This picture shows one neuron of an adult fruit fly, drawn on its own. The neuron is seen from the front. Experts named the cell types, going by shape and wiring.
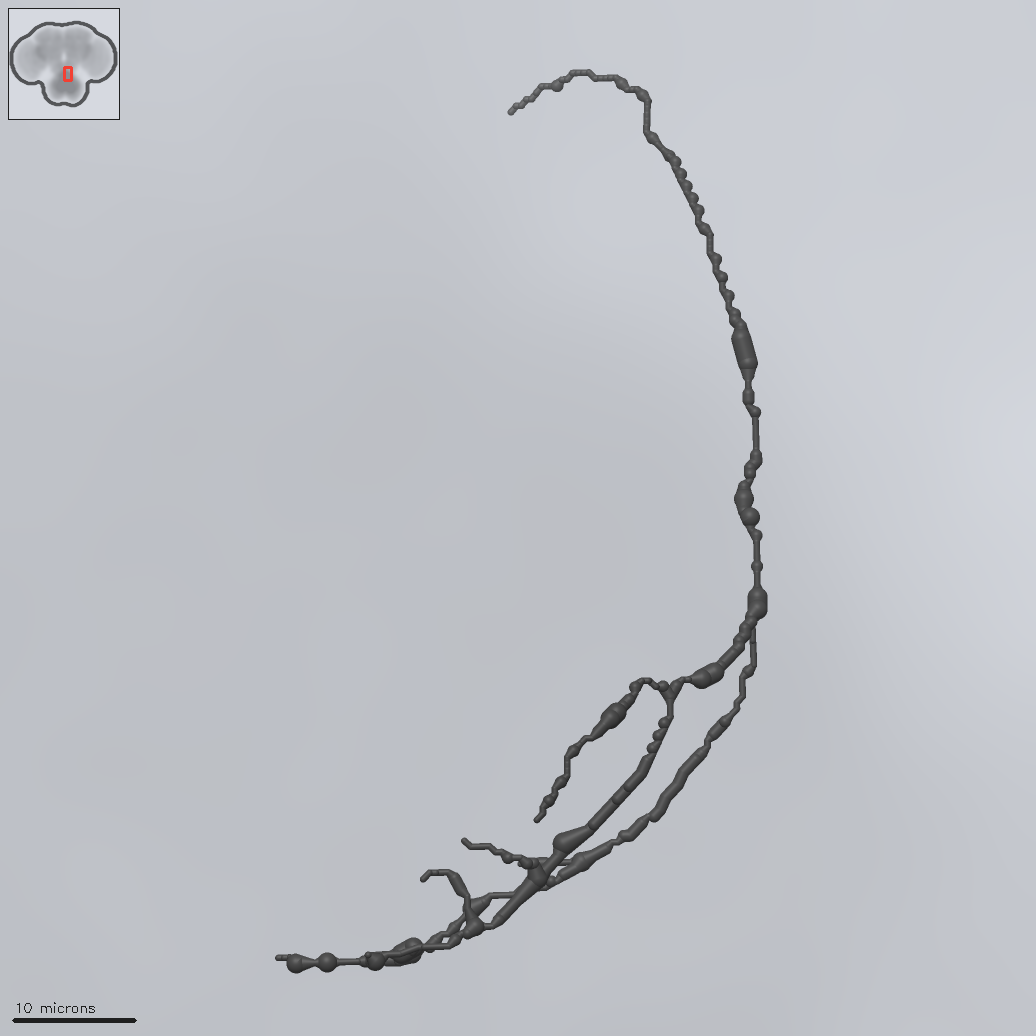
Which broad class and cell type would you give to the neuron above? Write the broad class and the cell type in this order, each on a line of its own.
sensory neuron entering the nerve cord
SNxx14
